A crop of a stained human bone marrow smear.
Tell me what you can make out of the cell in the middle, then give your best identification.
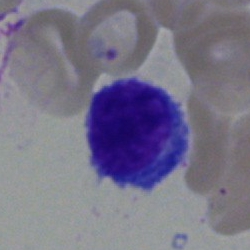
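Dense-looking chromatin, stained dark purple, lies in a nucleus that fills most of the cell. Cytoplasm appears only as a narrow crescent along the lower right edge and is deep blue. It is a lymphocyte.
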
